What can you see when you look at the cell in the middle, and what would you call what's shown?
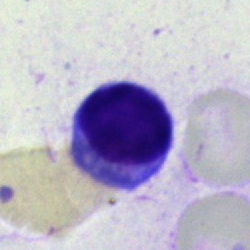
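Notice the nucleus sitting off-centre, up toward the top of the cell. Its chromatin is dense and stains a very dark purple. The cytoplasm shows mainly as a deep blue band below the nucleus, with a few paler, mottled spots there. So it's a lymphocyte.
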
